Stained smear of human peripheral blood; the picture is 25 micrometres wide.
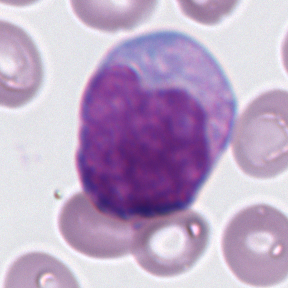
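Atypical promyelocyte in a stained peripheral blood smear: the nucleus fills most of the cell and sits toward the lower left, with a shallow notch along its upper edge. Neither distinct coarse granules nor clear vacuoles show in the cytoplasm.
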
